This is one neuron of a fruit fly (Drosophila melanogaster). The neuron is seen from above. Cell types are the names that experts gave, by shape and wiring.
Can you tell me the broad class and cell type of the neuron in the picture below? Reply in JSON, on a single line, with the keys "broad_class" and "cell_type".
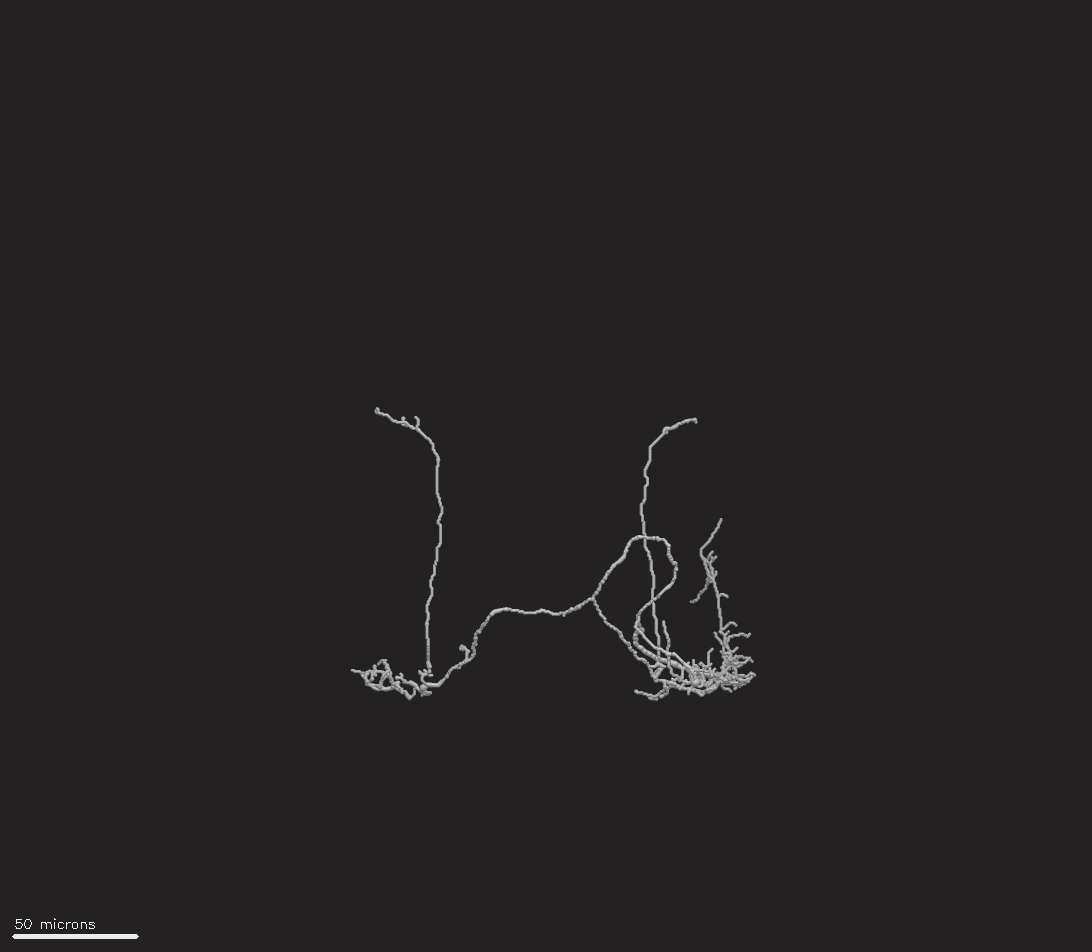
{"broad_class": "central-brain intrinsic neuron", "cell_type": "PS215"}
